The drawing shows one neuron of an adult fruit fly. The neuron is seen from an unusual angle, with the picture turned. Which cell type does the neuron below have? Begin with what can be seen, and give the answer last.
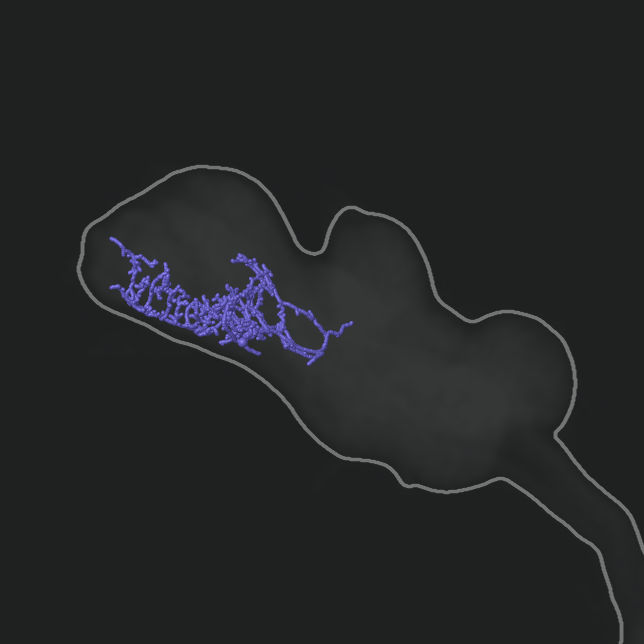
Its cell body lies in the middle of the picture. In this view it is wider than it is tall. This is a nerve-cord intrinsic neuron. It is of cell type IN23B016.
